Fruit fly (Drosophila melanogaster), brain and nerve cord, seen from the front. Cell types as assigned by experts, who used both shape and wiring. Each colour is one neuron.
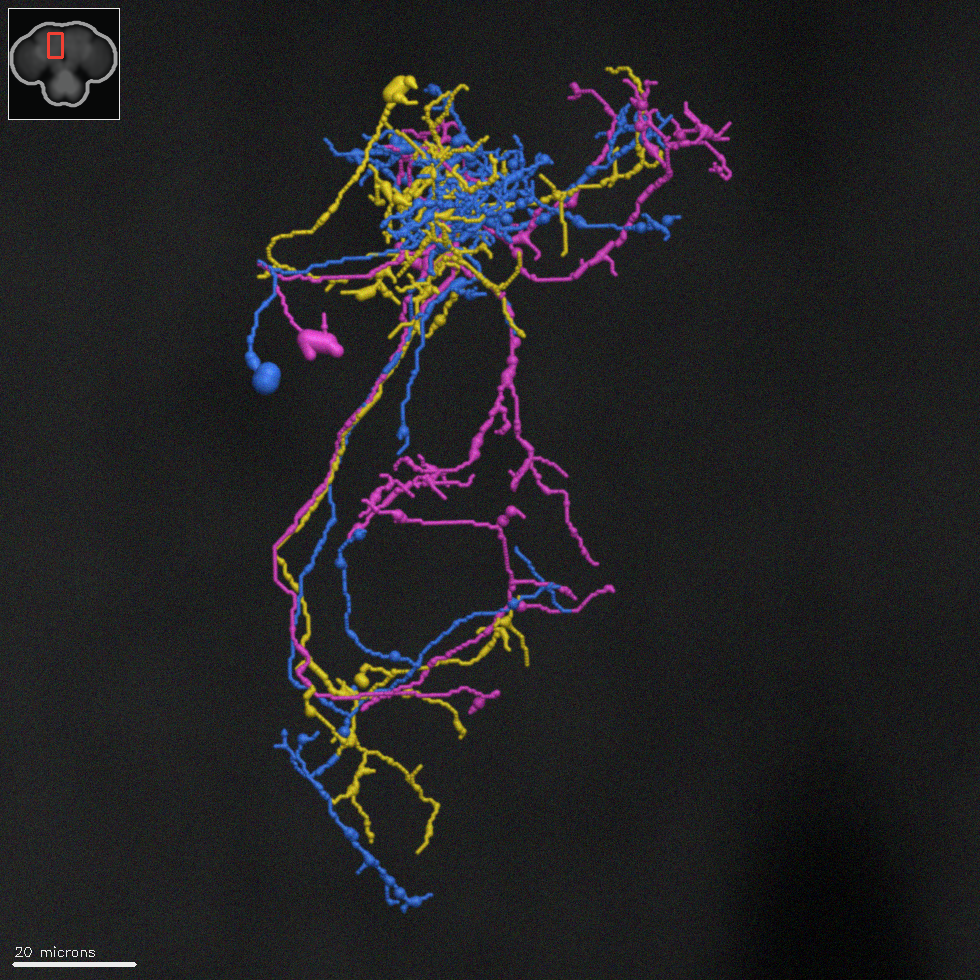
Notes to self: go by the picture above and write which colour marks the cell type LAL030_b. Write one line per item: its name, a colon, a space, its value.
colour: yellow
